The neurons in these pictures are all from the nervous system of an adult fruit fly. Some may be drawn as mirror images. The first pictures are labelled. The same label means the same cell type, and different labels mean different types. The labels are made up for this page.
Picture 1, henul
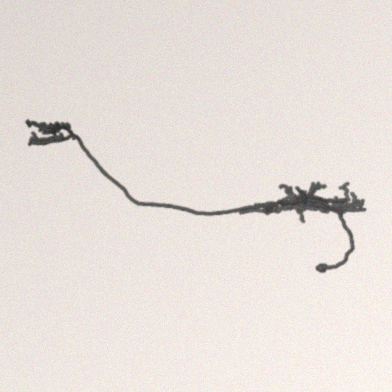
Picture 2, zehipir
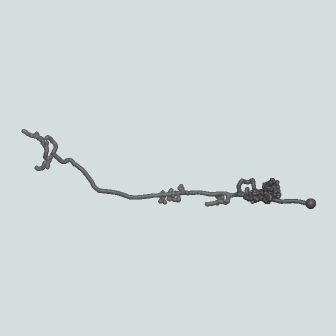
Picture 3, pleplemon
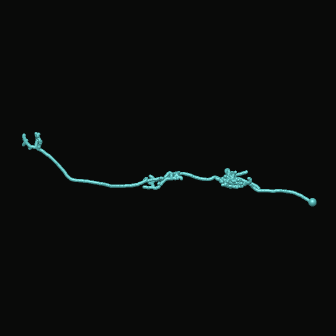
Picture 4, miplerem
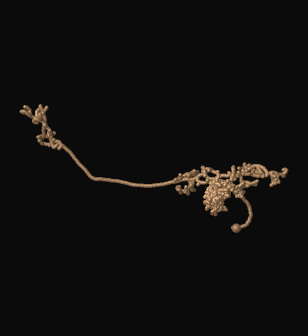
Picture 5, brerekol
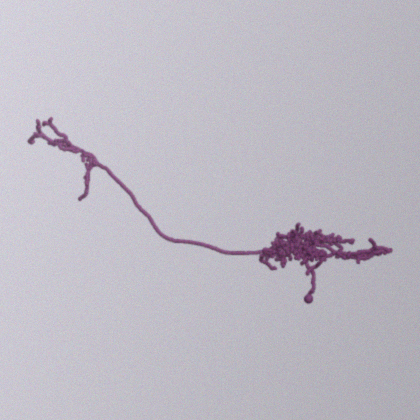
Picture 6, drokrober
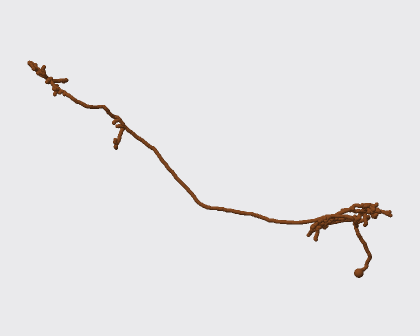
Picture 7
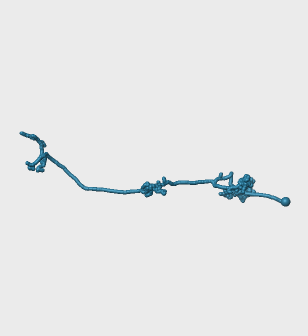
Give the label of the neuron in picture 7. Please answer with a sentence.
It belongs to zehipir.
